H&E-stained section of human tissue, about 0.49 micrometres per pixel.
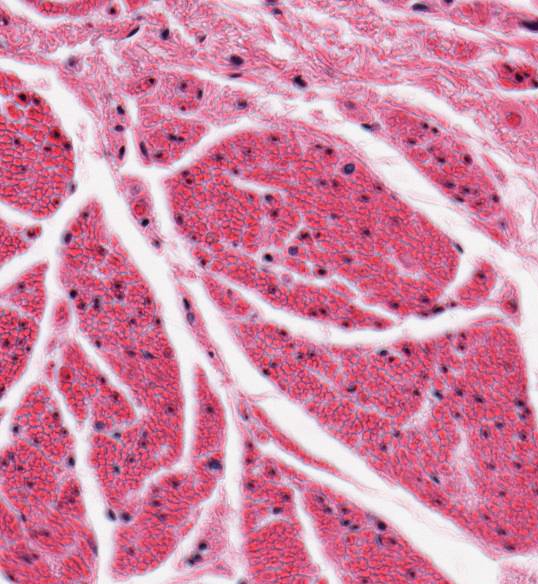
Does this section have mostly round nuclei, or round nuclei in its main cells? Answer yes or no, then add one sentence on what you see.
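Yes. Dark round nuclei appear in only a minority of the cell profiles, scattered through each bundle.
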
